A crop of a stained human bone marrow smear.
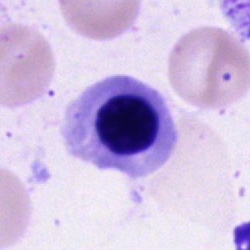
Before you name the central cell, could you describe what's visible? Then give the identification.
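Look at the nucleus first: the chromatin is dense and very dark all through, and there's no nucleolus to be seen. The cytoplasm around it is a pale lilac-blue with no granules. What you've got here is an erythroblast.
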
